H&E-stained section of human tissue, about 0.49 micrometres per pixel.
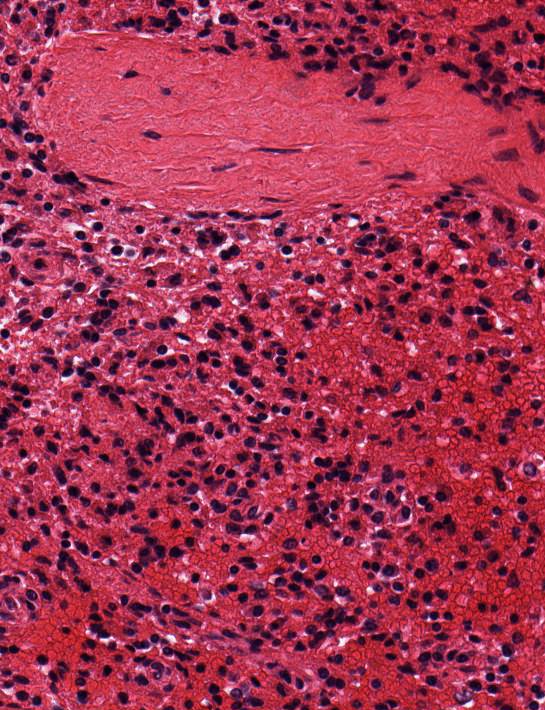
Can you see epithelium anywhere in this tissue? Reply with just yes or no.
No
